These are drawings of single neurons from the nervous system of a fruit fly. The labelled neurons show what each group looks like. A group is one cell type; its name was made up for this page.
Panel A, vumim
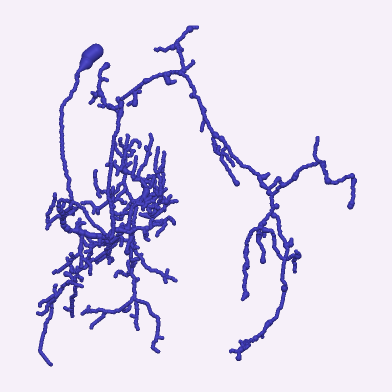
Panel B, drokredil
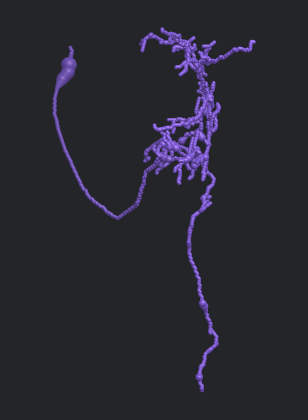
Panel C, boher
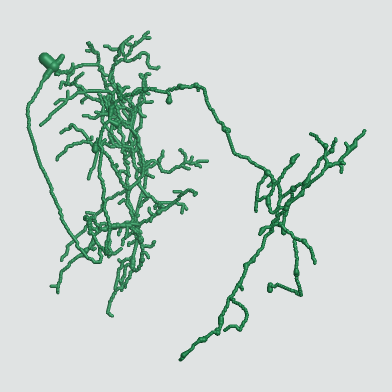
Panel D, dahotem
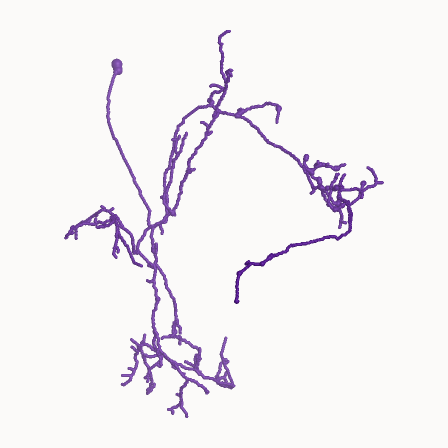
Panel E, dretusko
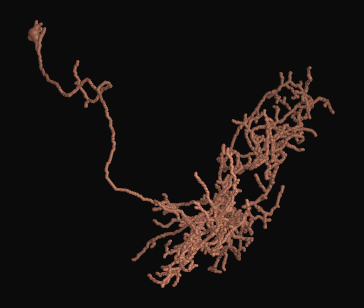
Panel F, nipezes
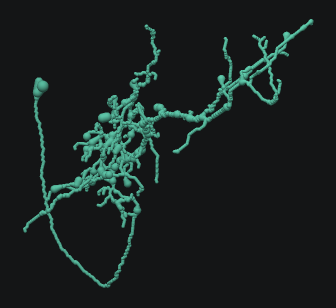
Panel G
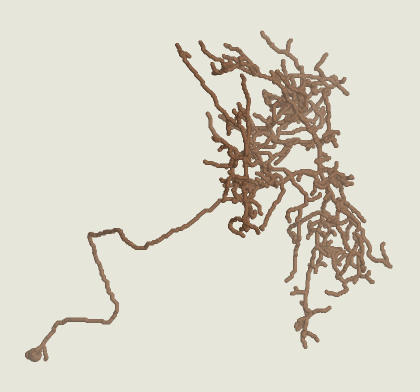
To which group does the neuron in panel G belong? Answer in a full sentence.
It belongs to dretusko.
